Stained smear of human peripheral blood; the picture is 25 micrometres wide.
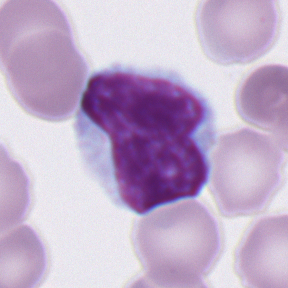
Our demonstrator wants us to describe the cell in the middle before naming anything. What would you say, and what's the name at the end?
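The nucleus has an irregular outline, with a notch in its right edge, and its chromatin stains dark purple throughout. It fills about 70% of the cell's area. The pale greyish blue cytoplasm forms a broad crescent on the left but only a thin rim on the right. This is a typical lymphocyte.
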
